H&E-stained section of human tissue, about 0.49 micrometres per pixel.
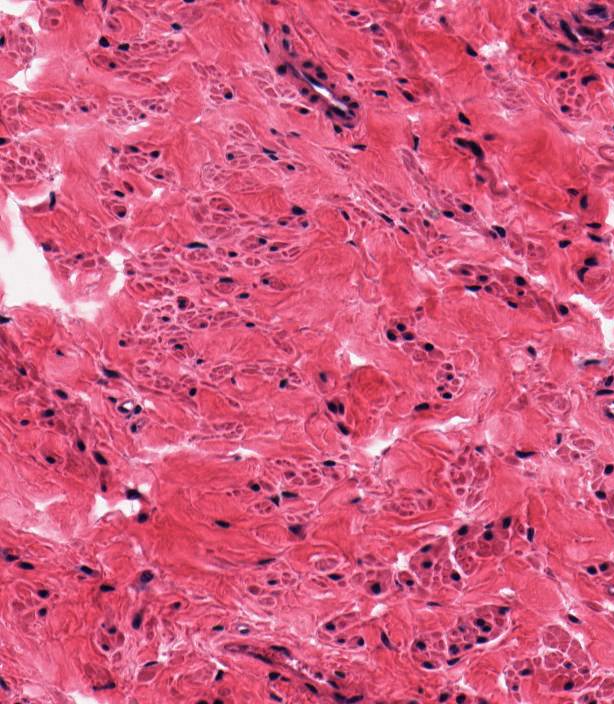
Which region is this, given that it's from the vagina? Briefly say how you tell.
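Smooth muscle, I'd say, is what this field shows. Strongly eosinophilic tissue fills all of it, in bundles that interlace and are cut in different planes.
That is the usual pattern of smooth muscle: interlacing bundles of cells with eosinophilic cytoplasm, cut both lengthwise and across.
Looking where bundles are cut across, I see groups of small rounded cell profiles divided by thin pale outlines. I find no epithelium anywhere, and no glands or lined lumens either.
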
